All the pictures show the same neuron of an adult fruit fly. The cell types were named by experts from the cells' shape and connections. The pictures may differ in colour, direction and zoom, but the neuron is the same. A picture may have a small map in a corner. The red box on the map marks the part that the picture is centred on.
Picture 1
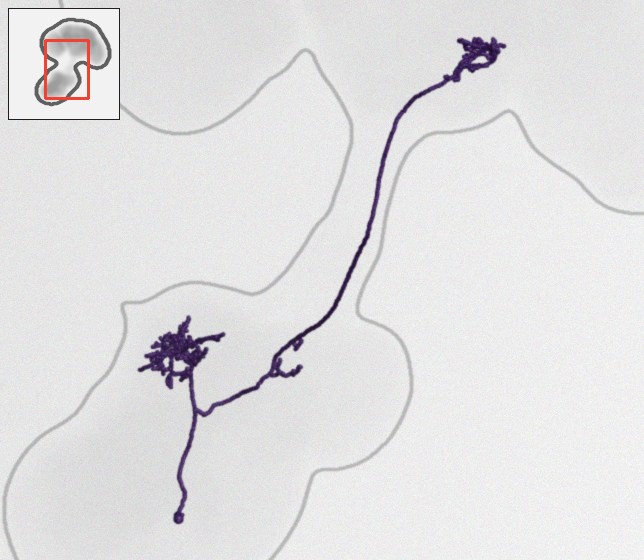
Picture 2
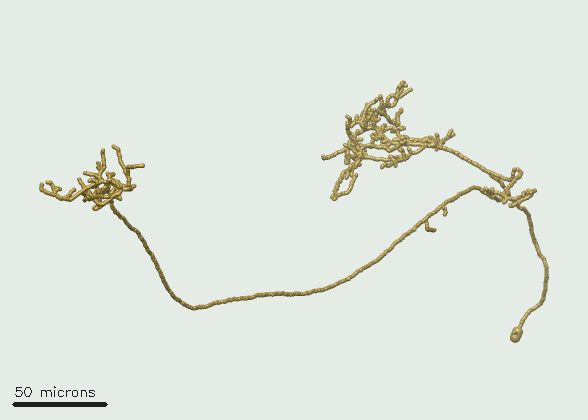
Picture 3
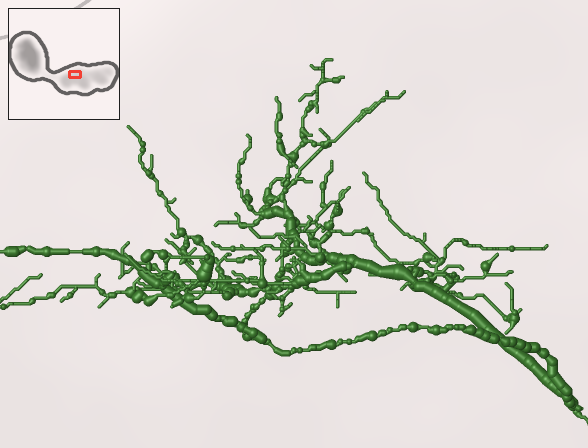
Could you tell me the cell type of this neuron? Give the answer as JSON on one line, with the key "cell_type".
{"cell_type": "vMS13"}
